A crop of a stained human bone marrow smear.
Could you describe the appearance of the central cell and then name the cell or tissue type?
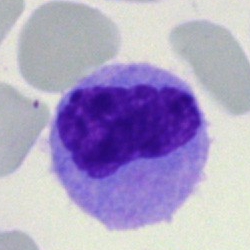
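Let me see: the outline is round, and the nucleus is wider from side to side than it is tall. It sits in the upper part of the cell, so most of the pale lilac cytoplasm lies below it. It is a monocyte.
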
